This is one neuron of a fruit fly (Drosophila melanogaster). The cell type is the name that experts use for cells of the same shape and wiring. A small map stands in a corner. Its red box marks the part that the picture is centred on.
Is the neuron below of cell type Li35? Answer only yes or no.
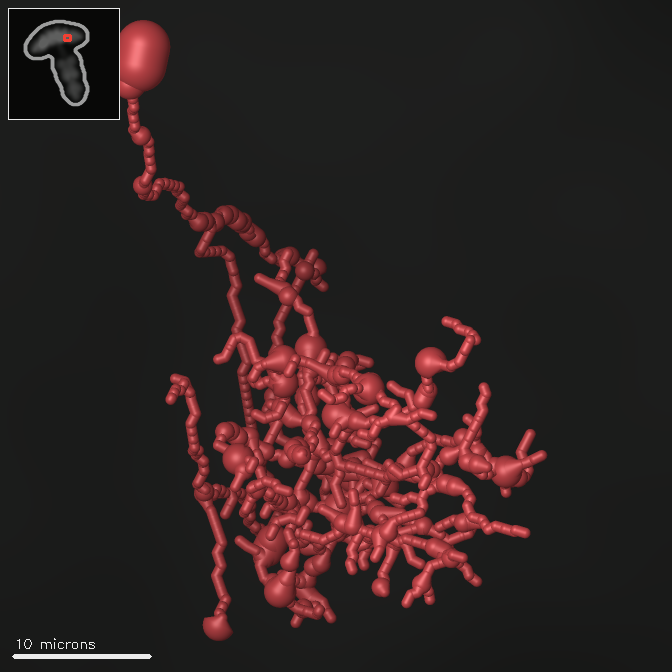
no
